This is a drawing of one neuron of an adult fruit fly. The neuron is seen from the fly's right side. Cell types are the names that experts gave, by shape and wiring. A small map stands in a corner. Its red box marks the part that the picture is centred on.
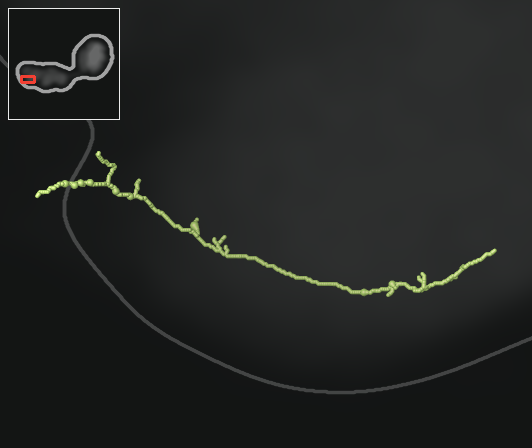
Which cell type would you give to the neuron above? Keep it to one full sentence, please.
It is SNta31 that this neuron is, by cell type.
